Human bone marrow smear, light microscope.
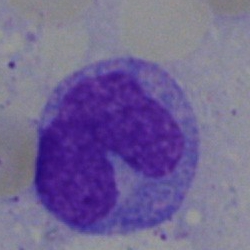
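Monocyte: notice how deeply its nucleus is notched, giving a kidney shape whose notch opens toward the lower right. The nucleus sits toward the left, so a wider rim of pale greyish blue cytoplasm shows on the right. That cytoplasm holds fine, faint granules.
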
